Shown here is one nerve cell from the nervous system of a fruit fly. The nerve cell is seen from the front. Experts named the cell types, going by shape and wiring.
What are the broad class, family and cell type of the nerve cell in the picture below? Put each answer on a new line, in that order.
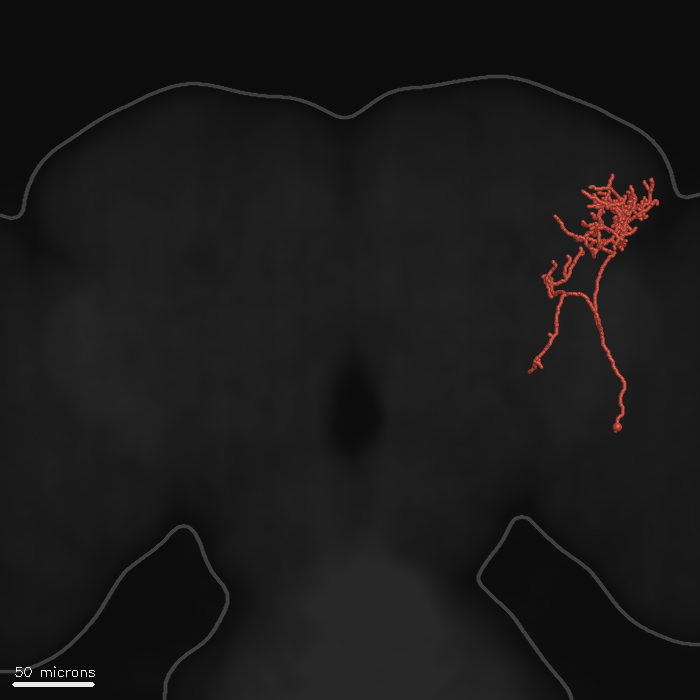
central-brain intrinsic neuron
hemilineage VLPl&p2_lateral
LHAV1a1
